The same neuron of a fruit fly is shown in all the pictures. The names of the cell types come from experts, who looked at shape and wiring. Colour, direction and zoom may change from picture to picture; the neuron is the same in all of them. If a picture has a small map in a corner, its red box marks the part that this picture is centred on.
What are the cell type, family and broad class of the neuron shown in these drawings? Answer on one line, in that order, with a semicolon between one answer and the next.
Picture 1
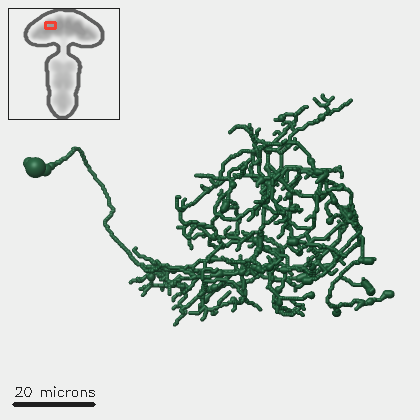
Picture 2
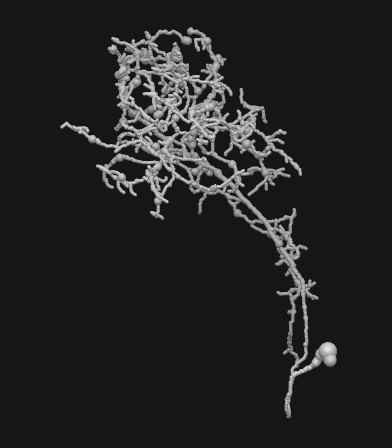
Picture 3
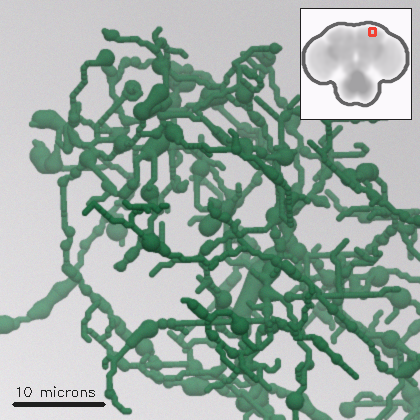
CB2232; hemilineage SLPal3_and_SLPal4_dorsal; central-brain intrinsic neuron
